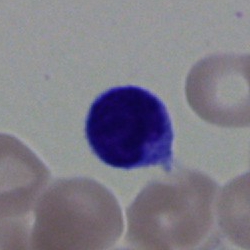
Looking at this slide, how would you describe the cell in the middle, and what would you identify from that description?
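Round outline. Chromatin dense, very dark purple. Cytoplasm scant, seen only as a paler bluish area at lower right. Small pale tag projecting from the lower right edge. Lymphocyte.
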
